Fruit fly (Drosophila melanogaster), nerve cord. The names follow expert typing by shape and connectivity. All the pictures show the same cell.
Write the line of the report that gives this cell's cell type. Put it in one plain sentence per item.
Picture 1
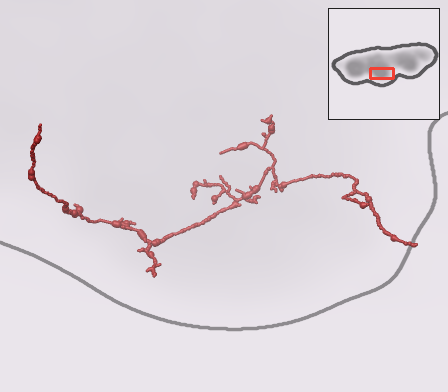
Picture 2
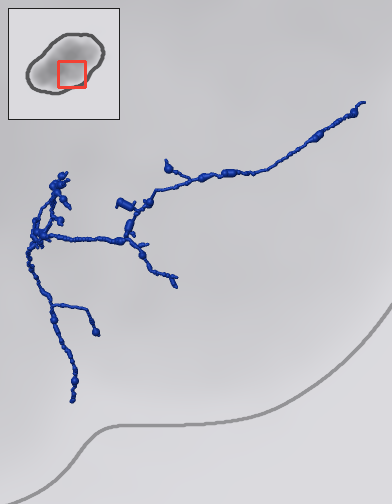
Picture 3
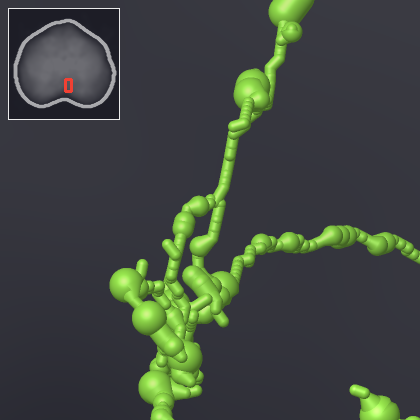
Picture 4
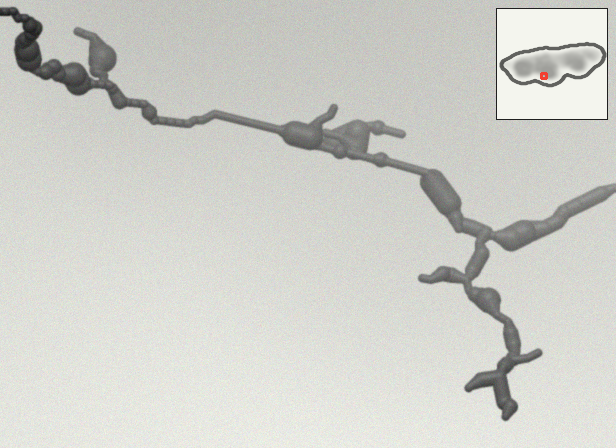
The cell type is SNxx29.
